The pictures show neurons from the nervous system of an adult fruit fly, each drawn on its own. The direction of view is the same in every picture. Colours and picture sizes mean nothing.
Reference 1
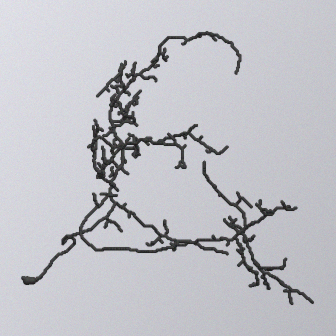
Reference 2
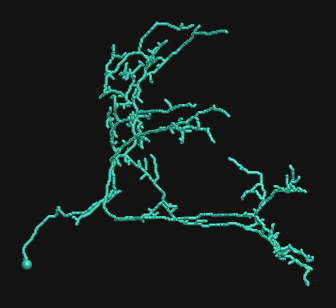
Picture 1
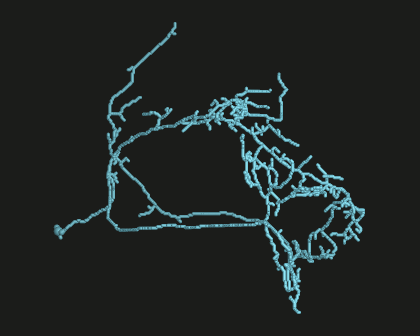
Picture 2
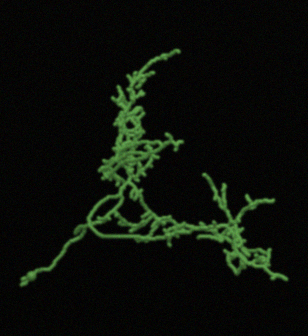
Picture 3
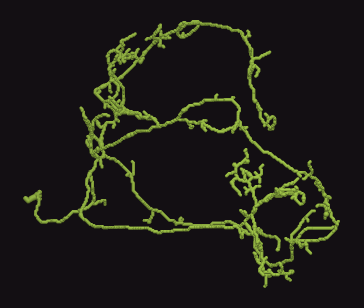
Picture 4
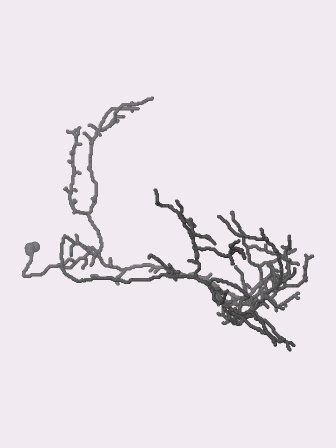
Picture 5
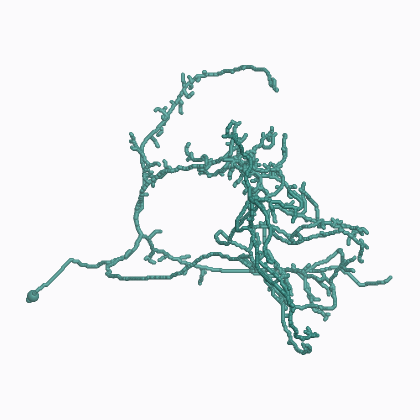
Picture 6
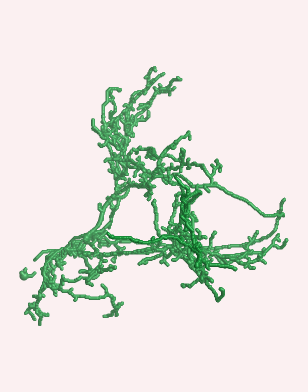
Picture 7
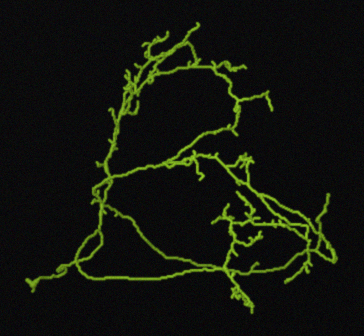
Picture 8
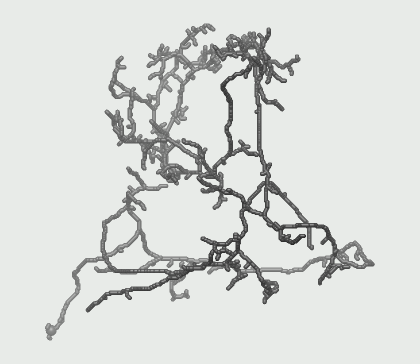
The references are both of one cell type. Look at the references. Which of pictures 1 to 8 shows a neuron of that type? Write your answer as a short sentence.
Picture 2 is of the same cell type.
